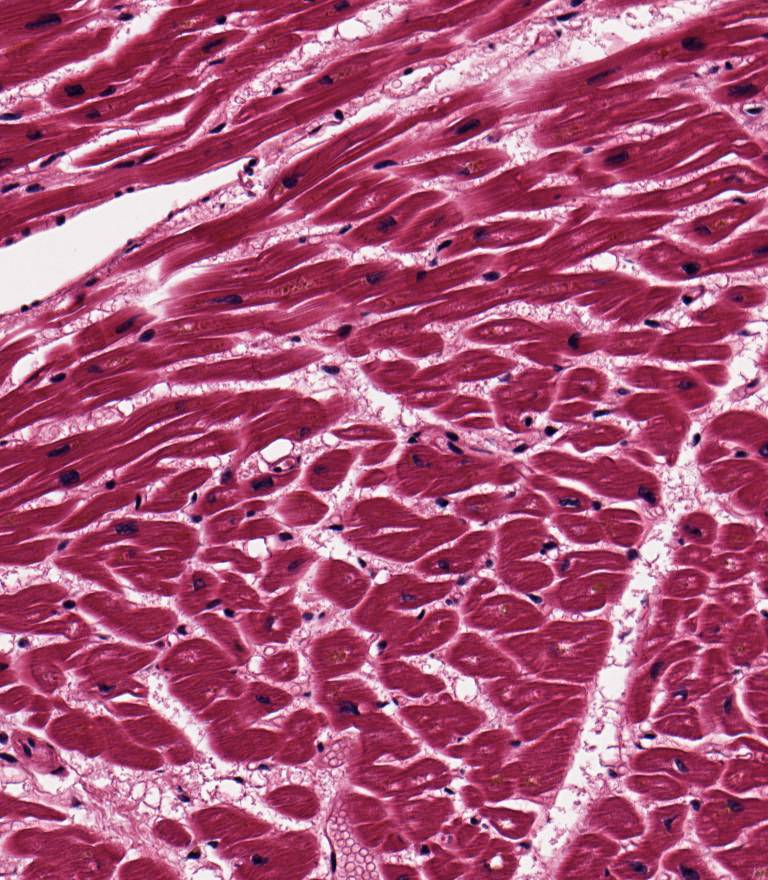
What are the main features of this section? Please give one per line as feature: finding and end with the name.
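Plane of cut: fibres lengthwise in the upper part, mostly across or oblique lower down
Direction: the lengthwise fibres rise diagonally, lower left toward upper right
Branching: notice the fibres branch and join neighbours, not separate parallel cylinders
Cross-cut cells: many show a pale zone around the central nucleus, holding fine golden-brown granules
Name: left ventricle of the heart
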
